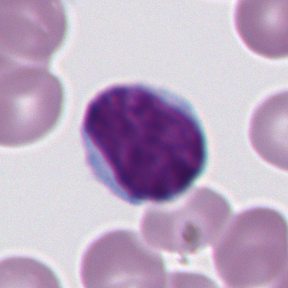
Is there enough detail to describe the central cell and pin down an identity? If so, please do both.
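Cytoplasm appears chiefly as a narrow crescent along the left side, while on the right the nucleus extends all the way to the cell edge. No nucleolus can be distinguished. The outline is smooth and lacks surface projections. The cell is a typical lymphocyte.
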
